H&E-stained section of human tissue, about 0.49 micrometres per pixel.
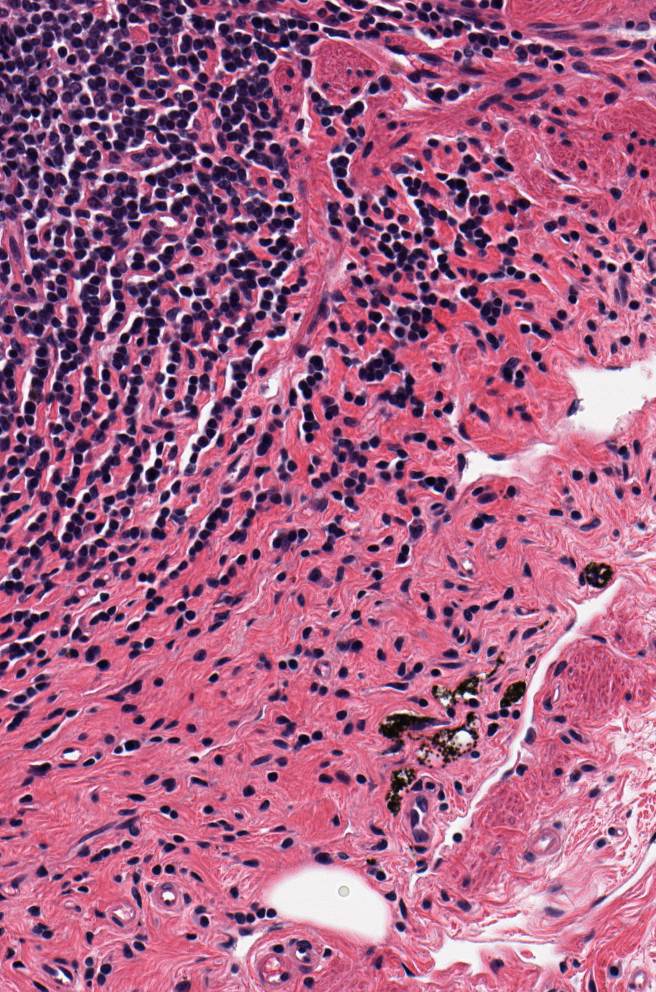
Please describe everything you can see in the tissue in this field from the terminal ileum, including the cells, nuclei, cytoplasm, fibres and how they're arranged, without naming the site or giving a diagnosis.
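The upper left holds a dense sheet of closely packed lymphocytes: small round dark nuclei, scant cytoplasm. Pink stroma fills most of the lower and right parts. At that area's edge, lymphocytes spread in strands between pink fibre bundles, with no sharp border. Rounded bundles of pink fibres with elongated nuclei line the right side.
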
